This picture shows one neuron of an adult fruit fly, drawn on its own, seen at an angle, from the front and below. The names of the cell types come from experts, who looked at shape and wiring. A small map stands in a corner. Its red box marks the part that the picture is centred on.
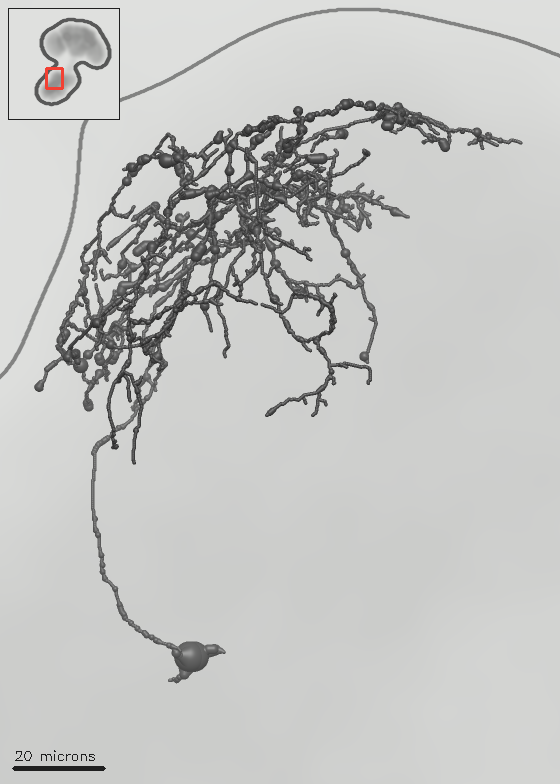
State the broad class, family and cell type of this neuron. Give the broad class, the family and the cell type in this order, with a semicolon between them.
nerve-cord intrinsic neuron; hemilineage 03B; IN03B046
